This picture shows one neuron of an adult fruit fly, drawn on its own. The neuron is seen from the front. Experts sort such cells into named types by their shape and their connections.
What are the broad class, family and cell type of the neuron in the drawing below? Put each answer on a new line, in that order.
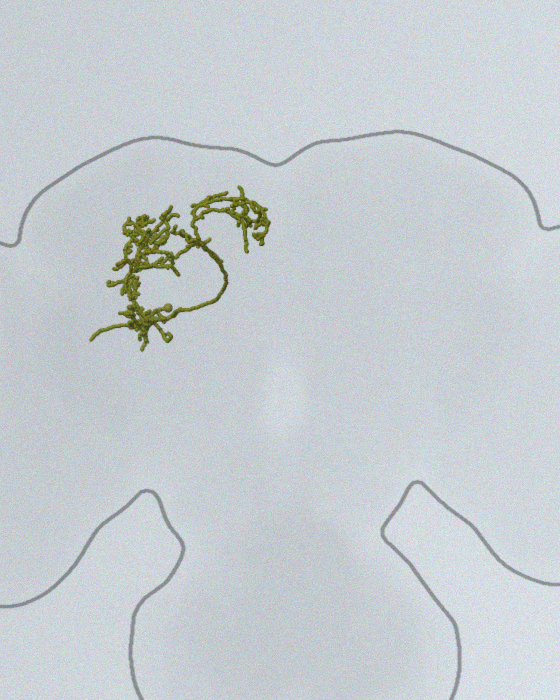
central-brain intrinsic neuron
hemilineage VLPl&p1_posterior
aIPg_m1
